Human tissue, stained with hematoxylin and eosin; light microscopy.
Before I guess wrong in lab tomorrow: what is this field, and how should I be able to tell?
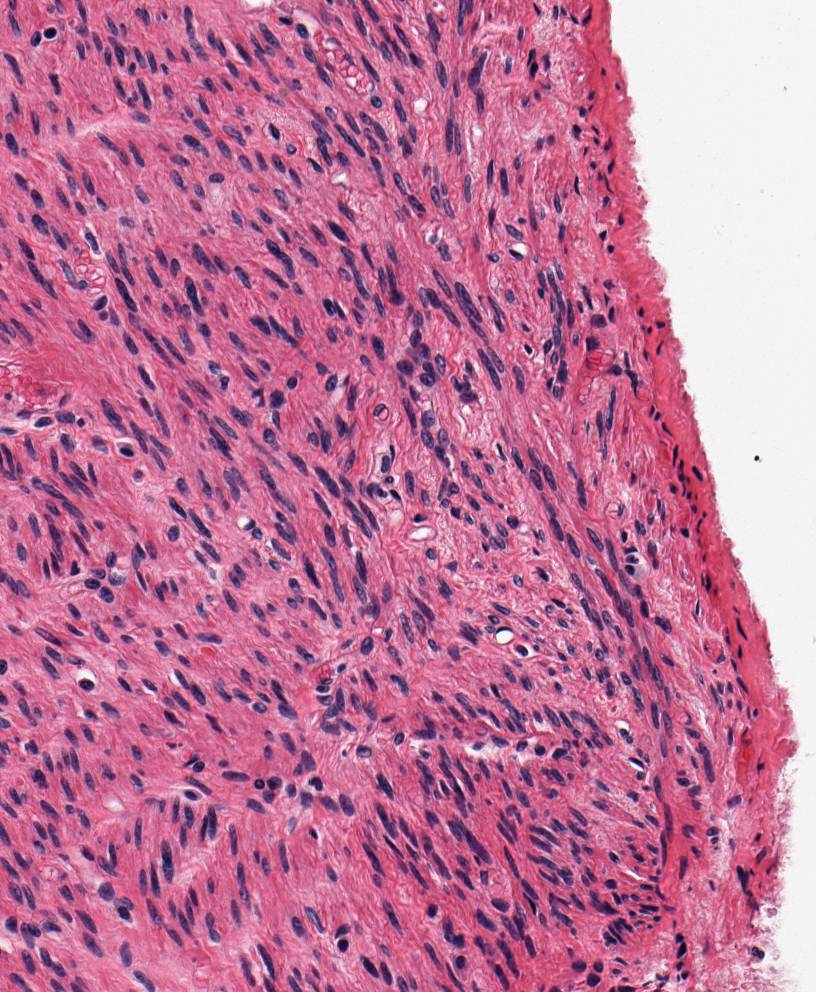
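Smooth muscle. Spindle cells in interlacing fascicles fill the field apart from the right margin. Nuclei mostly elongated, spindle-shaped, dark staining. Background pink, fibrillary, eosinophilic.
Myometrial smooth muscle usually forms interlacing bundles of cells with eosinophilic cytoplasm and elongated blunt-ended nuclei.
No glands or epithelial structures present.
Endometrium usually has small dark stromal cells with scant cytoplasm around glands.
Here instead: fascicles of elongated cells, no glands.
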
